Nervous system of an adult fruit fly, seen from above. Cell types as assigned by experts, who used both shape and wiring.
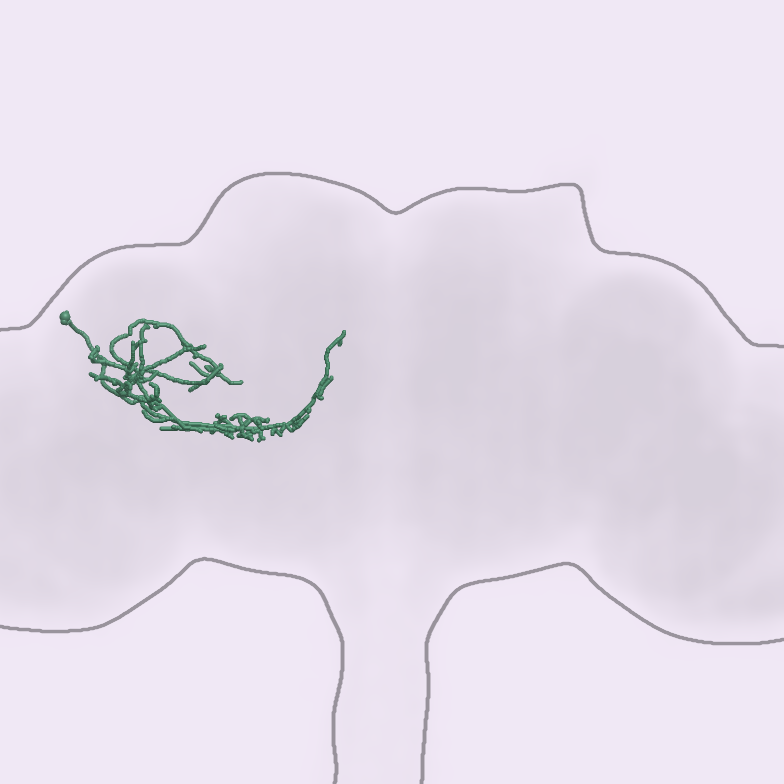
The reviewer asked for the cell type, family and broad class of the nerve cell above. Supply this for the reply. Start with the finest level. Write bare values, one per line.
SLP138
hemilineage SLPal5
central-brain intrinsic neuron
